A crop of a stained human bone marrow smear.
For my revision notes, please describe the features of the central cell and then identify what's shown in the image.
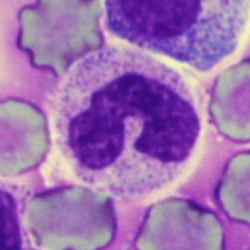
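Let me start with the edge: it's round and smooth. The nucleus is a broad horseshoe, and its indentation opens toward the bottom of the picture. Its chromatin looks dark purple and coarsely clumped, and I can't see any nucleoli. So, this is a band neutrophil.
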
